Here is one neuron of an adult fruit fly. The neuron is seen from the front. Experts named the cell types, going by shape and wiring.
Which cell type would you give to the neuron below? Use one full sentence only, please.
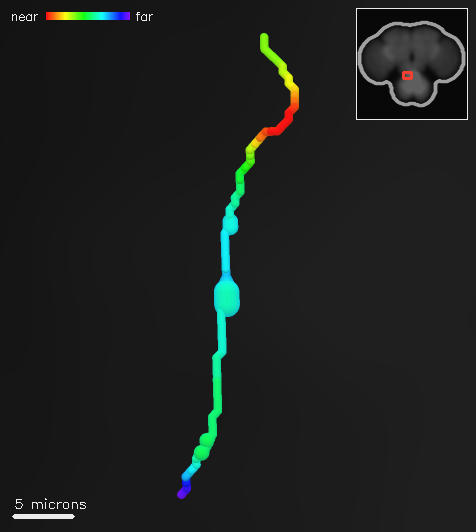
To this neuron applies the cell type name LB3.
